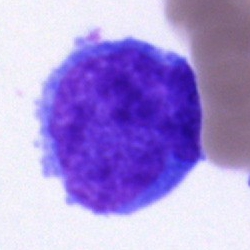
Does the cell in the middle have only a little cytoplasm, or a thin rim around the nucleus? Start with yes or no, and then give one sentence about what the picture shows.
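Yes. The cytoplasm forms only a thin rim around the nucleus.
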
